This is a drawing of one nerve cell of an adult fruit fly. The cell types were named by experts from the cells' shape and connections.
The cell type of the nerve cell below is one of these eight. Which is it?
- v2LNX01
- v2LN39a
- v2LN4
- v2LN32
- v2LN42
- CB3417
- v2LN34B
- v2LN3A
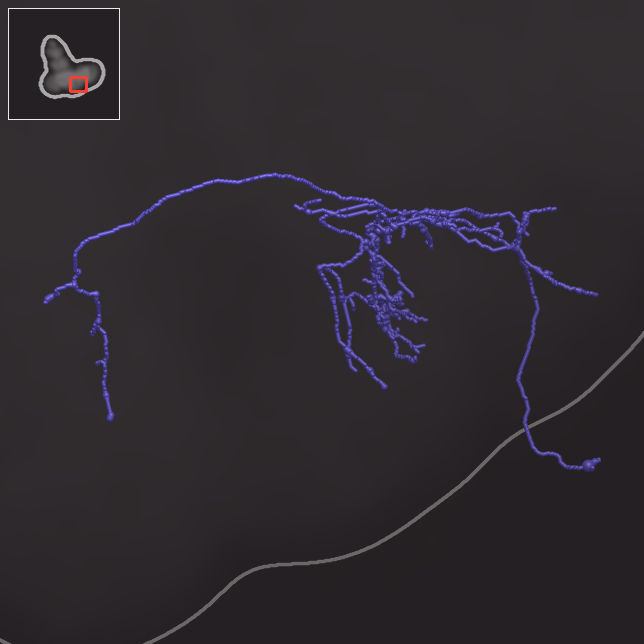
v2LNX01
